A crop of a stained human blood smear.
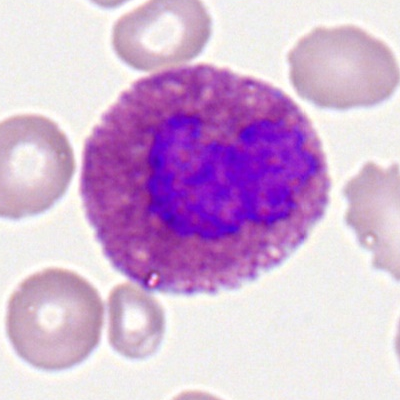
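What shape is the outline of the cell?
It is round.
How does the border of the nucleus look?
Irregular and uneven.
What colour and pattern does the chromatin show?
Dark purple and patchy.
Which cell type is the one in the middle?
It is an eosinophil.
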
